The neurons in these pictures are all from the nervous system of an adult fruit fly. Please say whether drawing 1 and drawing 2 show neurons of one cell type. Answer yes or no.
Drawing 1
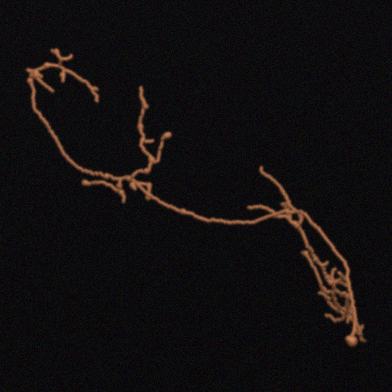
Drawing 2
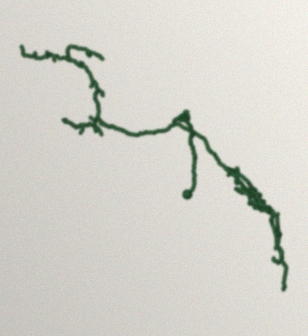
yes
